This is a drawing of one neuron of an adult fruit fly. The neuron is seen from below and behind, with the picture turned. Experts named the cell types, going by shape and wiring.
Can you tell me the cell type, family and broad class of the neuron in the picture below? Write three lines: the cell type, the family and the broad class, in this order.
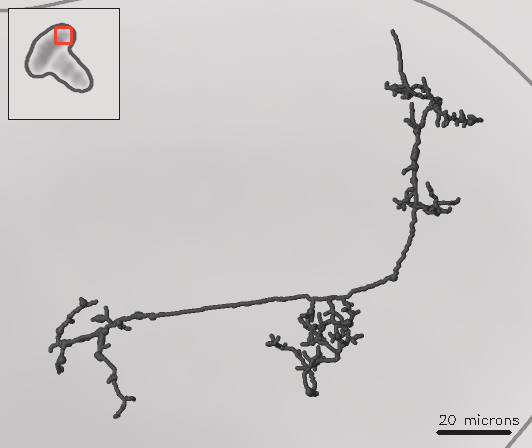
TmY4
TmY
optic-lobe intrinsic neuron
